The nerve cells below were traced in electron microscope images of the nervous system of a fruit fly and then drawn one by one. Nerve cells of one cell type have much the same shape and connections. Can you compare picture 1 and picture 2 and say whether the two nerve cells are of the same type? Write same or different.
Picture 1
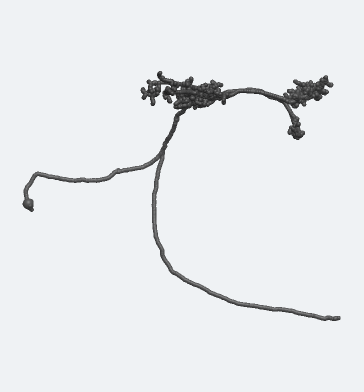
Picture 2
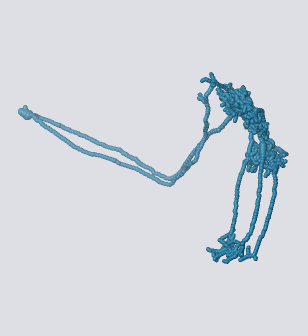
same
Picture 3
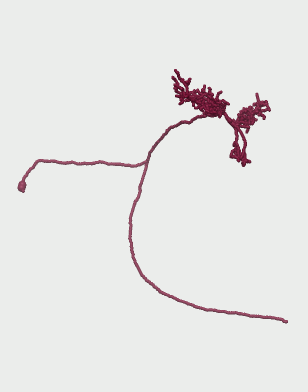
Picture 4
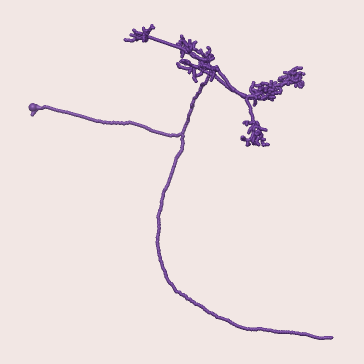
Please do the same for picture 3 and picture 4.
same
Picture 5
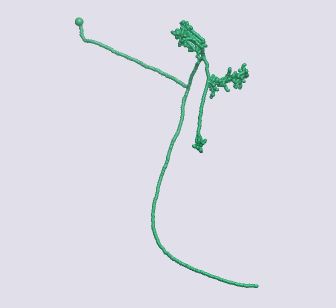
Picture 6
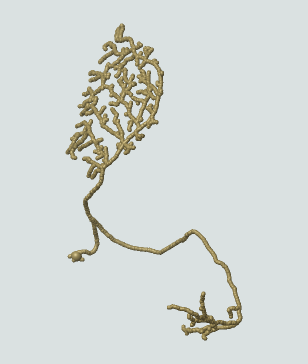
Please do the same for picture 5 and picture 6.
different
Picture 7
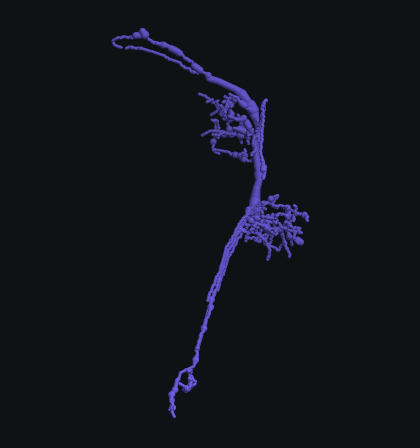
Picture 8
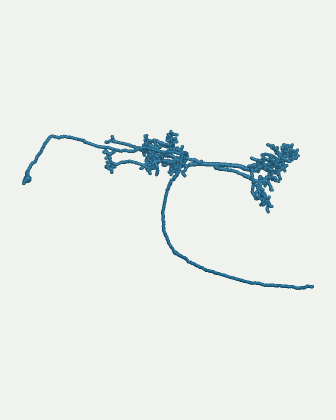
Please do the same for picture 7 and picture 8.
same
